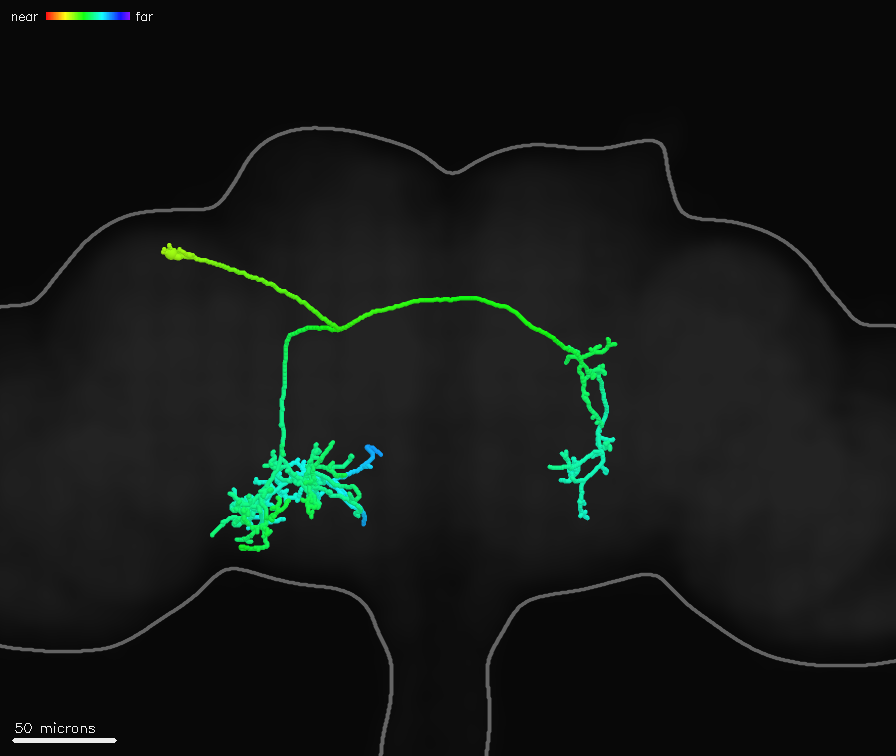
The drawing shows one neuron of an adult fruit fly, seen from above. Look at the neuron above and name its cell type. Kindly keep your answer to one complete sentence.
This neuron has been assigned cell type WED071.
